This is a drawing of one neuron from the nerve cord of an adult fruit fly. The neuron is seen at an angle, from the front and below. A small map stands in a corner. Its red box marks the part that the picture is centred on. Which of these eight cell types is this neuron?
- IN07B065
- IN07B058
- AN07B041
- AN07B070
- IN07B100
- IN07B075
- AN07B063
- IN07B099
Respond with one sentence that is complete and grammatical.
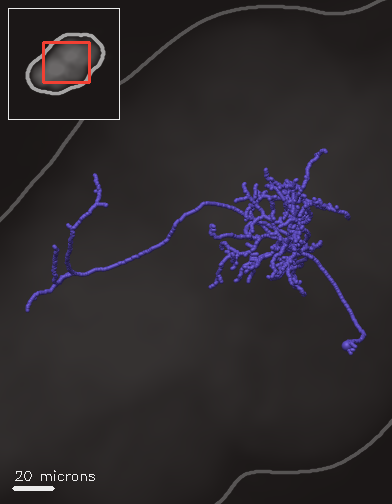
The cell type IN07B058 is the type of this neuron.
